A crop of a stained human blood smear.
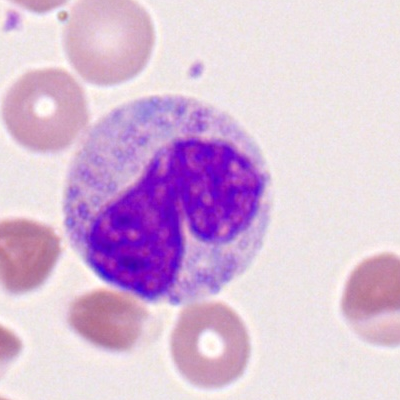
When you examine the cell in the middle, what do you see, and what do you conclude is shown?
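Look at the outline, roughly round and smooth. You'll see plentiful pale lilac-grey cytoplasm with fine purple granules scattered through it. There's also a small purple fragment lying just above the cell and slightly to its right. It's a monocyte.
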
